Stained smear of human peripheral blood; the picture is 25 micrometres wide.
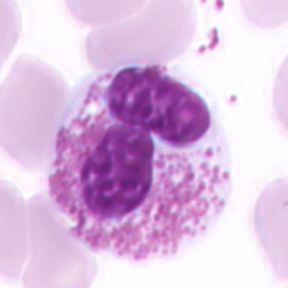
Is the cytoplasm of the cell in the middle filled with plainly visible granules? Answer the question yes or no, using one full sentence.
Yes, there are many visible granules in its cytoplasm.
